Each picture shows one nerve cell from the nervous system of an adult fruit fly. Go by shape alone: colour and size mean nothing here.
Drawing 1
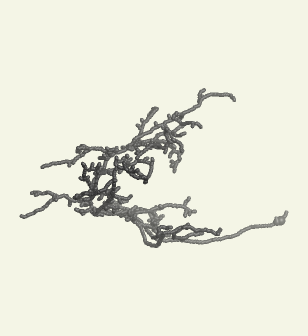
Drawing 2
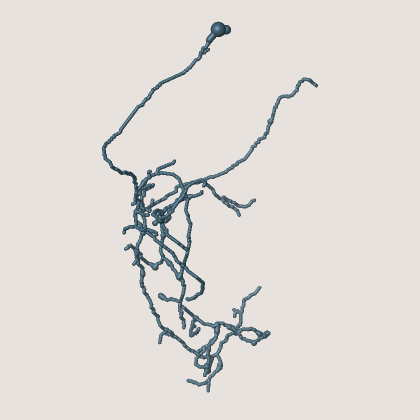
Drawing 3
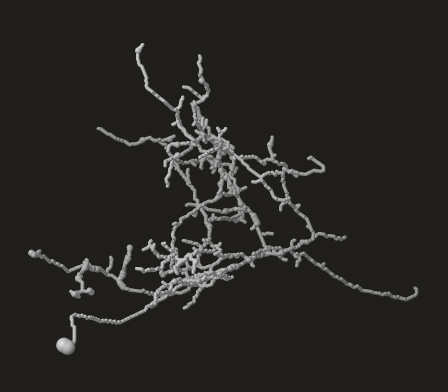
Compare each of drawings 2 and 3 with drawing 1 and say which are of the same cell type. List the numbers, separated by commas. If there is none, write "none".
3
